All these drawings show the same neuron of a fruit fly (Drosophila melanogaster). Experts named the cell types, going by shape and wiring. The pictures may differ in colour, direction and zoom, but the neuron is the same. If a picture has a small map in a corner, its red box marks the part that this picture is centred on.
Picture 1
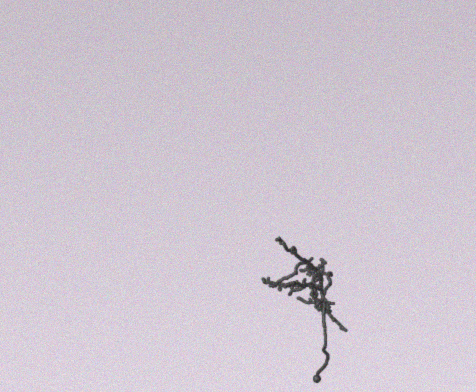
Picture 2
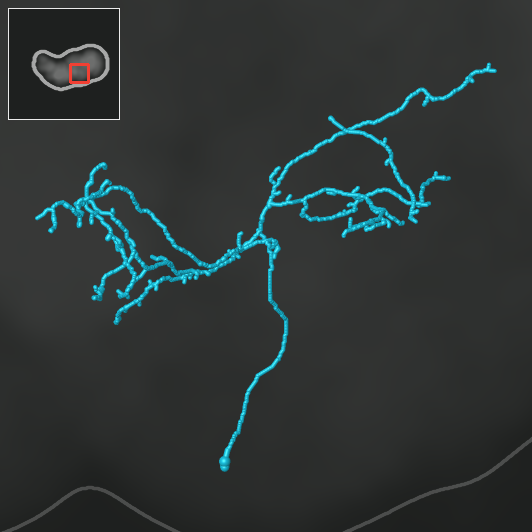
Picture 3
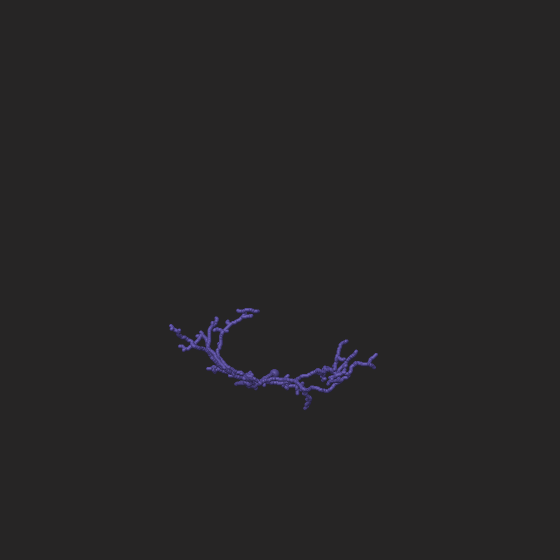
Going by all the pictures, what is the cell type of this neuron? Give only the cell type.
GNG646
